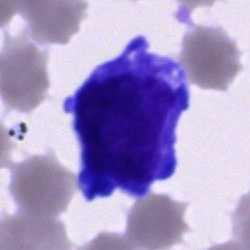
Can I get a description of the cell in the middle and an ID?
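A deep, dark blue-purple stain covers the entire cell. The staining is so dark that the border of the nucleus cannot be traced. Toward the upper right, paler mottled patches appear. At the top, a small knob-like projection sticks out from the cell. This cell is a blast.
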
